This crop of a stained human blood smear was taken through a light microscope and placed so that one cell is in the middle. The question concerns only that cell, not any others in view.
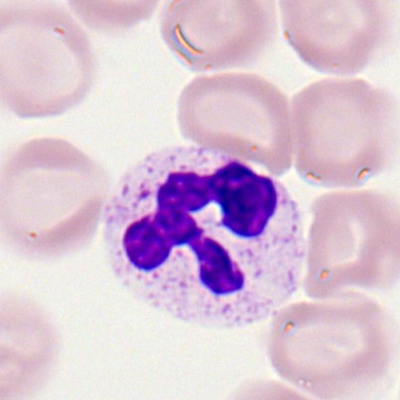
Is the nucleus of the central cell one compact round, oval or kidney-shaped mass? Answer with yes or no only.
No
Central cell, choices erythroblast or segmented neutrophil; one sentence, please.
In this crop, the cell at the very middle is a segmented neutrophil.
